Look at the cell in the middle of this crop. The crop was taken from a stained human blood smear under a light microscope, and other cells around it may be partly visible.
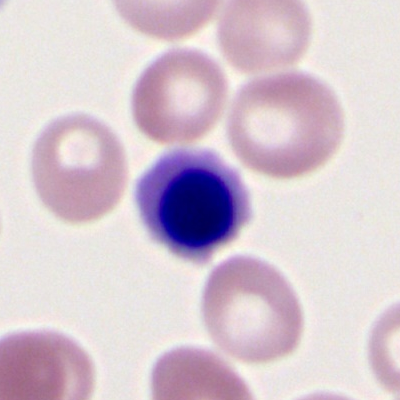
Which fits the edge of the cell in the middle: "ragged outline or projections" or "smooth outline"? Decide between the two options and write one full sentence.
Ragged or frayed parts, or projections, blebs or tags, break the cell's edge.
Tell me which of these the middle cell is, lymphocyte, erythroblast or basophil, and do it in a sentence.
Standing at the centre of this crop is an erythroblast.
